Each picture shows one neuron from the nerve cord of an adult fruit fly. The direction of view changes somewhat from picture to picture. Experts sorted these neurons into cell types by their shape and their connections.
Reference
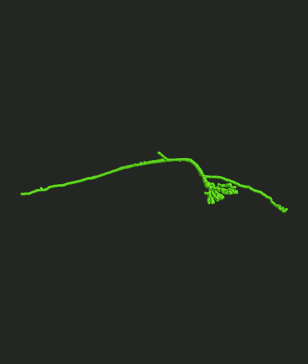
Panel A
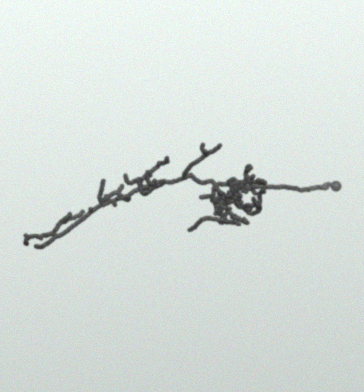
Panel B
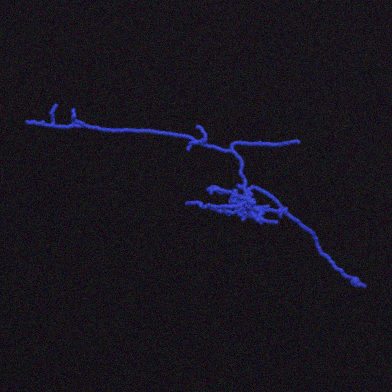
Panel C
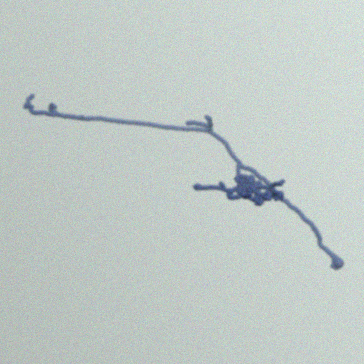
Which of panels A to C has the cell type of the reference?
Panel C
